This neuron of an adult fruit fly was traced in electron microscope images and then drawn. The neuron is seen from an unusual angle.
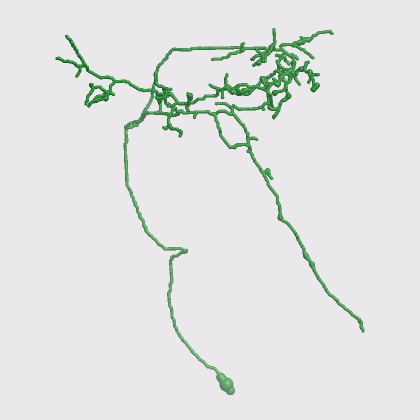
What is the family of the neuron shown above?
hemilineage VLPd&p1_dorsal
